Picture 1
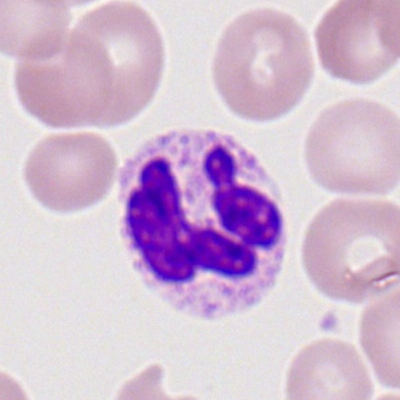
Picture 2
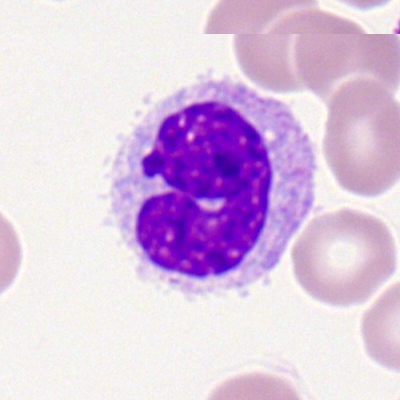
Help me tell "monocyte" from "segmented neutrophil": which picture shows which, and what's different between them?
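In picture 1 is a segmented neutrophil; in picture 2, a monocyte. The segmented neutrophil's nucleus is divided into several lobes, while the monocyte's is a single nucleus folded into a C shape whose deep notch opens to the left.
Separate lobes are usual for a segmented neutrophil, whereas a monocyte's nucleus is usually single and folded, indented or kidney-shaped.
Chromatin is dark purple and clumped in both, with scattered small pale spots in the monocyte; no nucleoli are visible in the segmented neutrophil.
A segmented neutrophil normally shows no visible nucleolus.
The segmented neutrophil has a round, smooth outline; the monocyte is roughly round with a finely ragged, fuzzy edge and tiny blebs along its rim. Both carry fine lilac granules: small ones in the pale pinkish-lilac cytoplasm of the segmented neutrophil, dust-like ones in the moderate pale lilac-grey rim around the monocyte's nucleus.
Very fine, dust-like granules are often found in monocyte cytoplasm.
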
